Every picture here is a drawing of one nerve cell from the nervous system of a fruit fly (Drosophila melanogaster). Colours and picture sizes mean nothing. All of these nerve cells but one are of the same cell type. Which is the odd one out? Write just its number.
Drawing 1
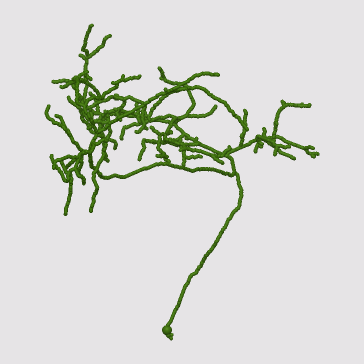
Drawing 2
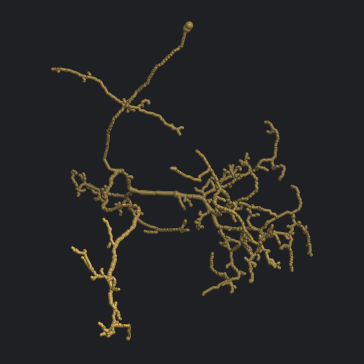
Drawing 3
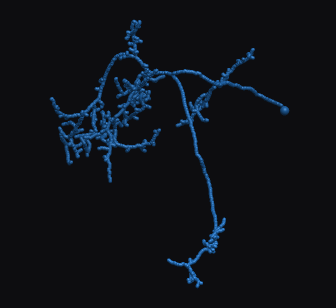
1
